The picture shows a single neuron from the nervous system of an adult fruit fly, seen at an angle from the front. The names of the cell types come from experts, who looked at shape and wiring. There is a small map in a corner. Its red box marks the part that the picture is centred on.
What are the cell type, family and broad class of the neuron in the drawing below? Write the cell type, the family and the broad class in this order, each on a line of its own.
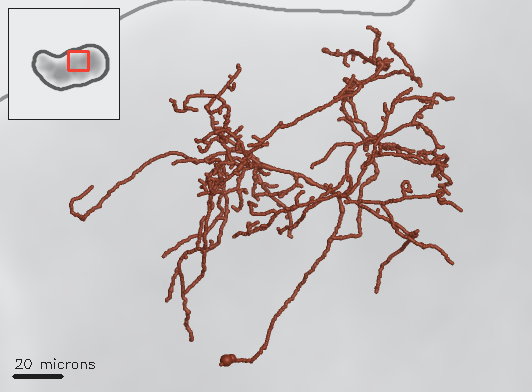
SIP130m
hemilineage CREl1
central-brain intrinsic neuron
